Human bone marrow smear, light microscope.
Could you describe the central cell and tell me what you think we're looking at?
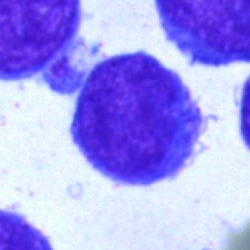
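Central cell: cytoplasm only a scant rim of deep blue around the nucleus. No distinct granules in the cytoplasm. Small, fine wisp-like projections extend from the right edge. No clear vacuoles. Cell: blast.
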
